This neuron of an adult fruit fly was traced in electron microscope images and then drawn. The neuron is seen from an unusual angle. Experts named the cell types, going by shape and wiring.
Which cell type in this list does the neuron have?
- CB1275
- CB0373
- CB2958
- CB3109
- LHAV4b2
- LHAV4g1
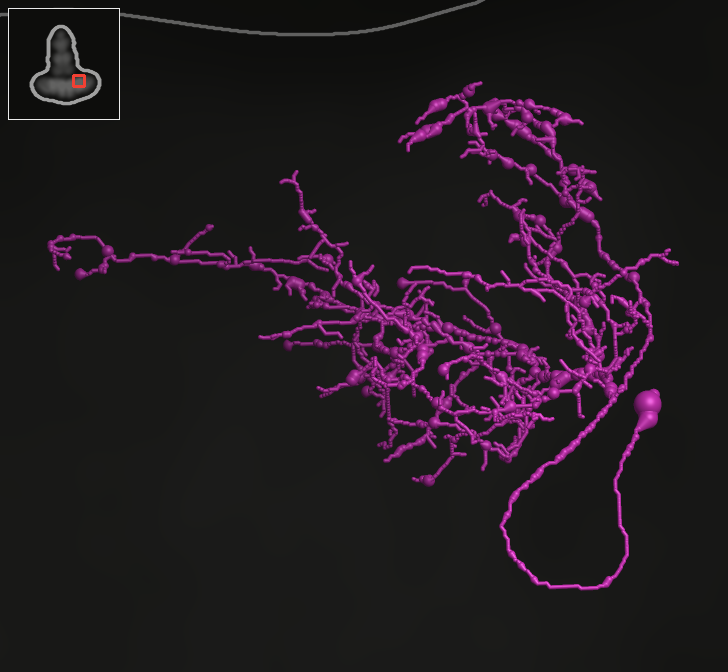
CB1275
